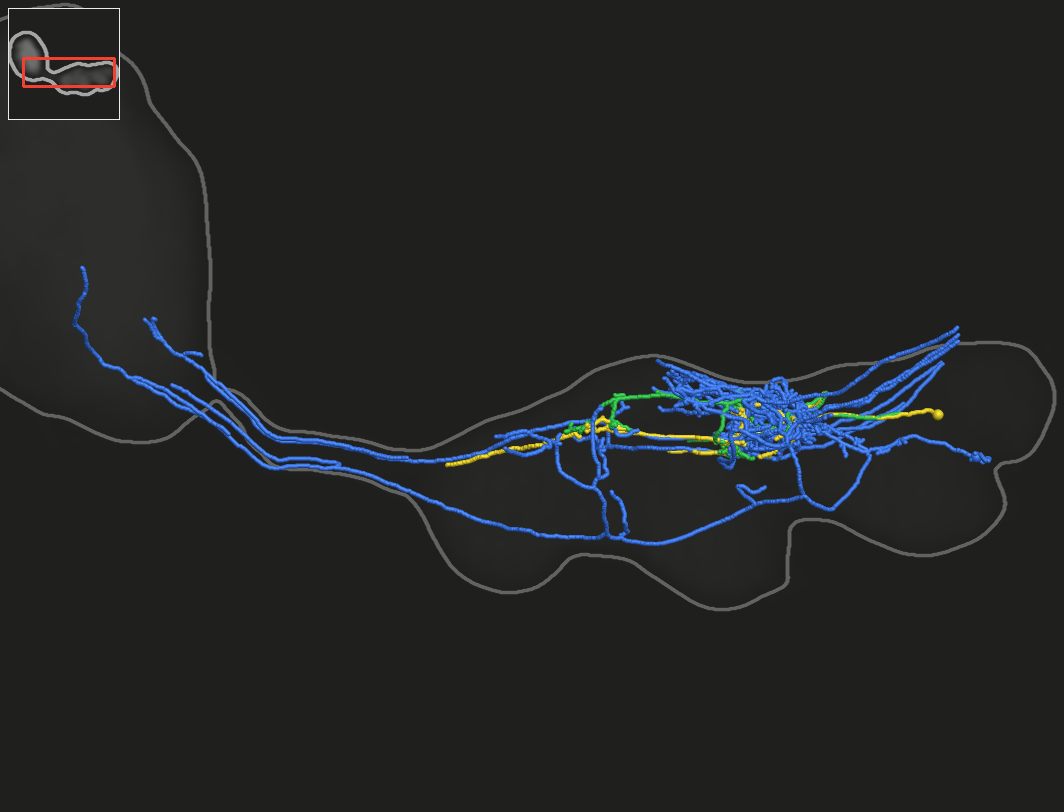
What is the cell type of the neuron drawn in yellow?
IN06A099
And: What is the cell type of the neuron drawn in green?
IN06A072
